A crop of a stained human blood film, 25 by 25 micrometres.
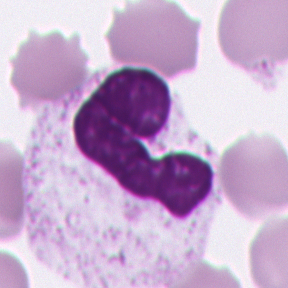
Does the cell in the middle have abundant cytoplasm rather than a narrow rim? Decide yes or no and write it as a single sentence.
Yes, around the nucleus lies a broad area of cytoplasm.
